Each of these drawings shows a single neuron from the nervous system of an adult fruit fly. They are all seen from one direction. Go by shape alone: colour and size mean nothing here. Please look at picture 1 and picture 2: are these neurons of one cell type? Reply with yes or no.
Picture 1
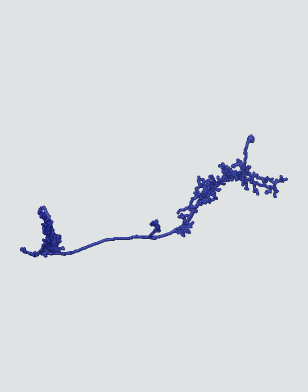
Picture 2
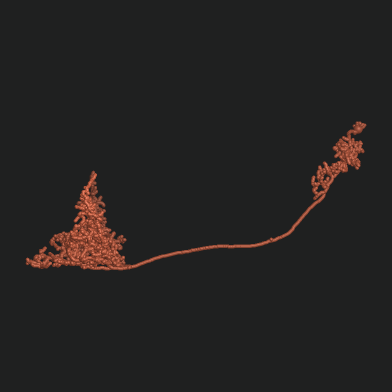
yes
